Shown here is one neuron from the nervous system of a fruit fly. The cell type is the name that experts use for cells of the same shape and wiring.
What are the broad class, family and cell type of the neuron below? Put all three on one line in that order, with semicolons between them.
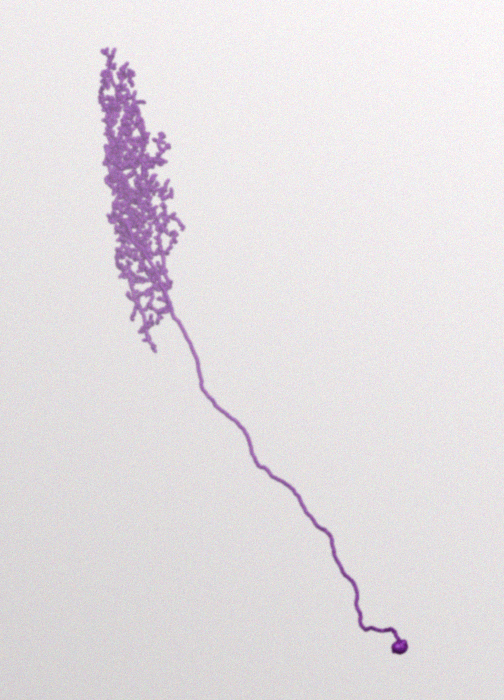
optic-lobe intrinsic neuron; Pm; Pm1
